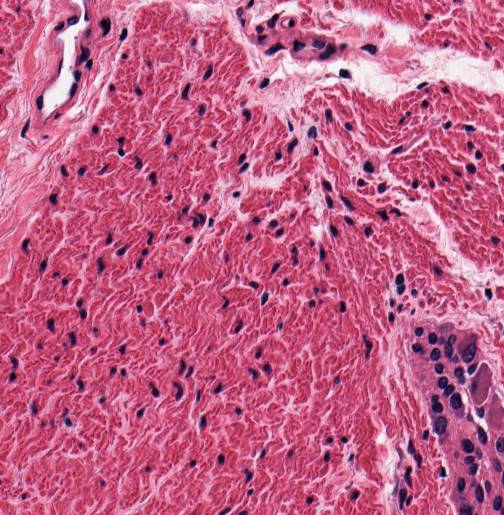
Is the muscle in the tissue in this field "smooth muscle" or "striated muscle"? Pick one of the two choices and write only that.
Smooth muscle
